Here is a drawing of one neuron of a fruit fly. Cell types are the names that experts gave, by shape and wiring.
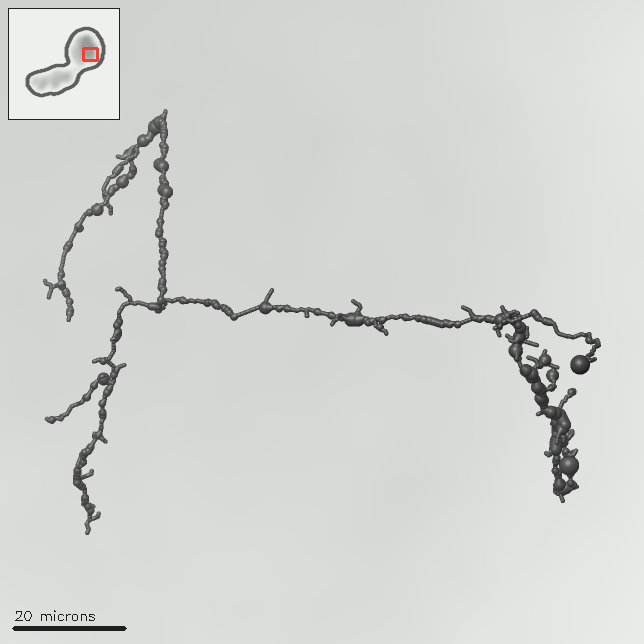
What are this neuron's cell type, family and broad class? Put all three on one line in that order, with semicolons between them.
TmY9b; TmY; optic-lobe intrinsic neuron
